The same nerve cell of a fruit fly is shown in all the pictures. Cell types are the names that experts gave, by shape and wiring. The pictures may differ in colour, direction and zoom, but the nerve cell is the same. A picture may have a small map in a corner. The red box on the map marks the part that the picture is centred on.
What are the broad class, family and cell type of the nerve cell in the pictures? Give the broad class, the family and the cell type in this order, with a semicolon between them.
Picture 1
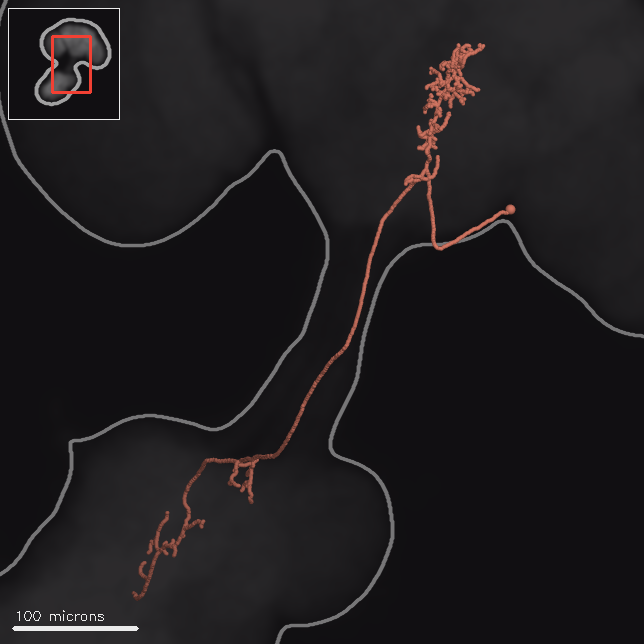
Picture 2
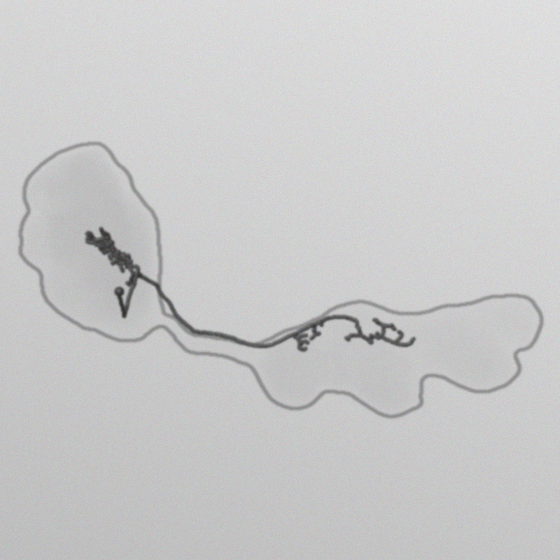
descending neuron; hemilineage LB12; DNg01_a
